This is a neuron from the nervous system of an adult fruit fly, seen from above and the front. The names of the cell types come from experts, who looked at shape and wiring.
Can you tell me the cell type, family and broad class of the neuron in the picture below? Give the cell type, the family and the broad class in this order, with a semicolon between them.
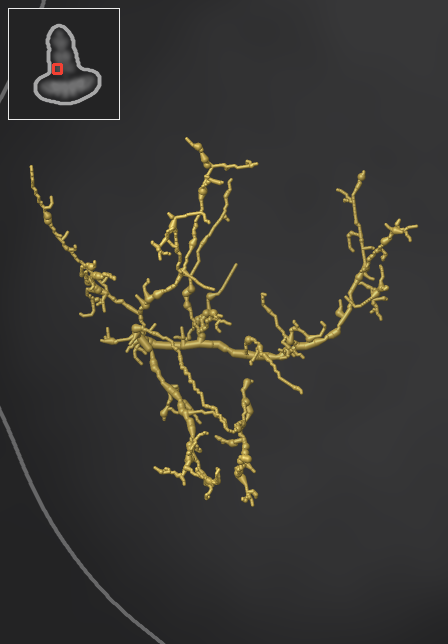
IN20A.22A053; hemilineage 20A.22A; nerve-cord intrinsic neuron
